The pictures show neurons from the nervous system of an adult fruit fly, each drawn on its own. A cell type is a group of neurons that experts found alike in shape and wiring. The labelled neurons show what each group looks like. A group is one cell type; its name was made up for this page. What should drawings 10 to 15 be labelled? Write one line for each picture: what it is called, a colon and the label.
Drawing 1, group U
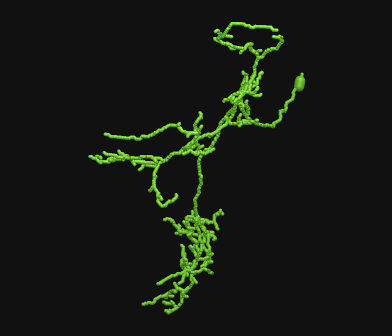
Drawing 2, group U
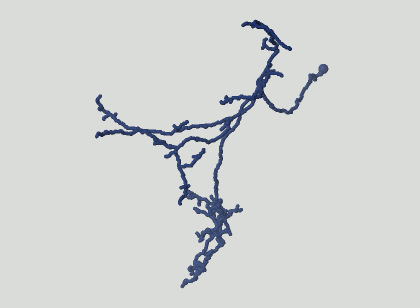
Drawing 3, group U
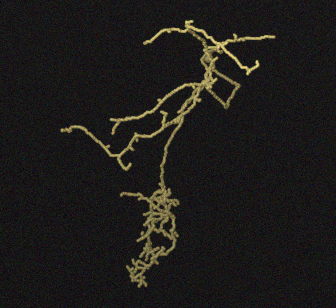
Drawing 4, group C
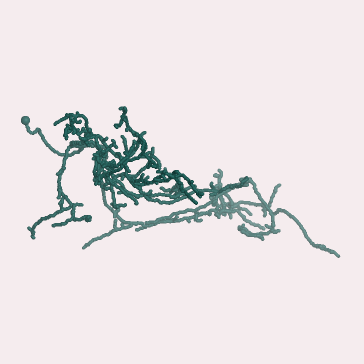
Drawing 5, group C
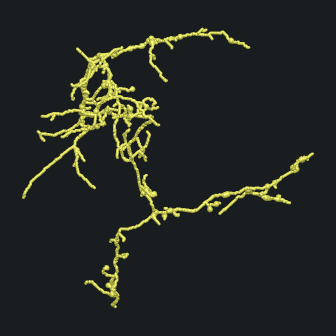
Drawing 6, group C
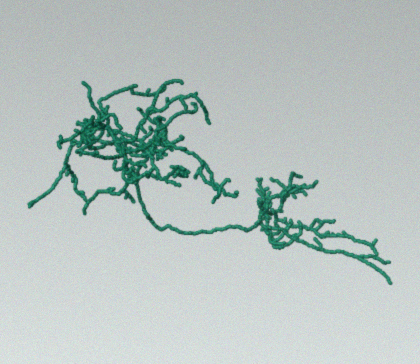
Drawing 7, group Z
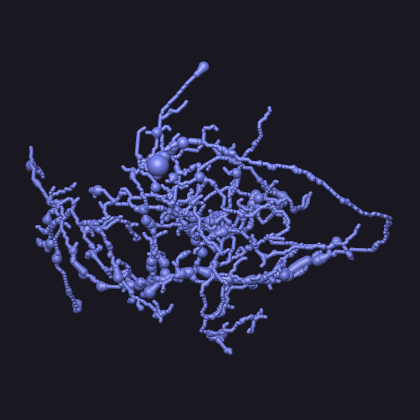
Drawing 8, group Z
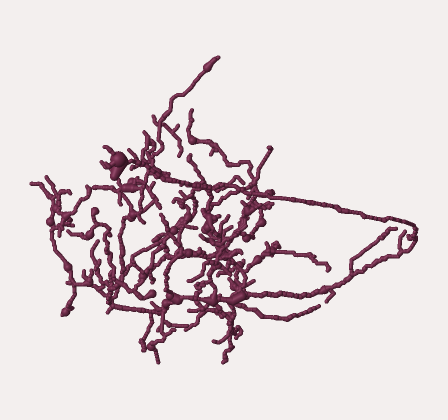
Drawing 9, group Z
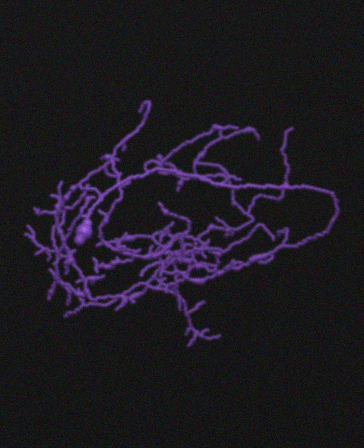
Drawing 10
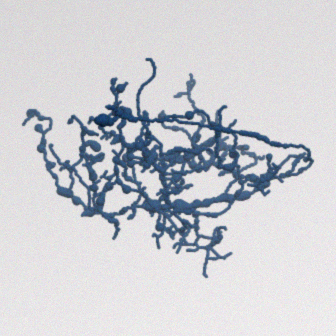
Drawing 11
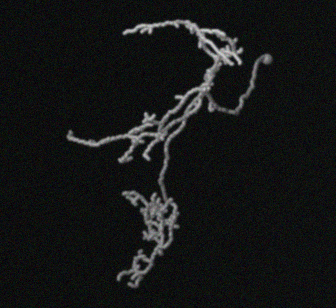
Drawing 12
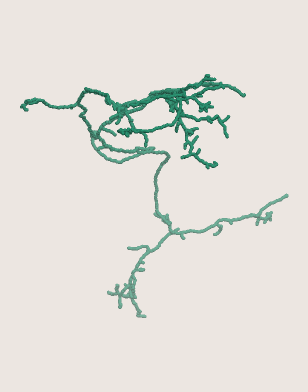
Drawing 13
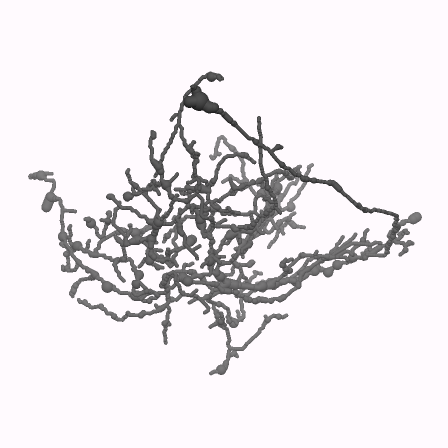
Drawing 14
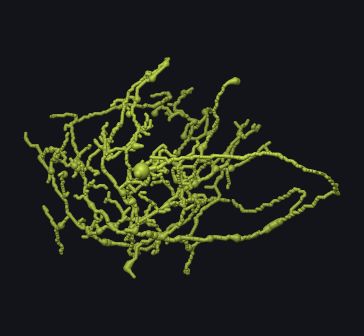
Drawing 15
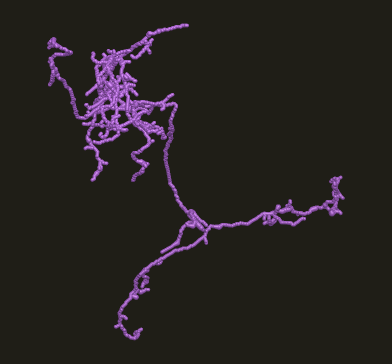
10: group Z
11: group U
12: group C
13: group Z
14: group Z
15: group C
